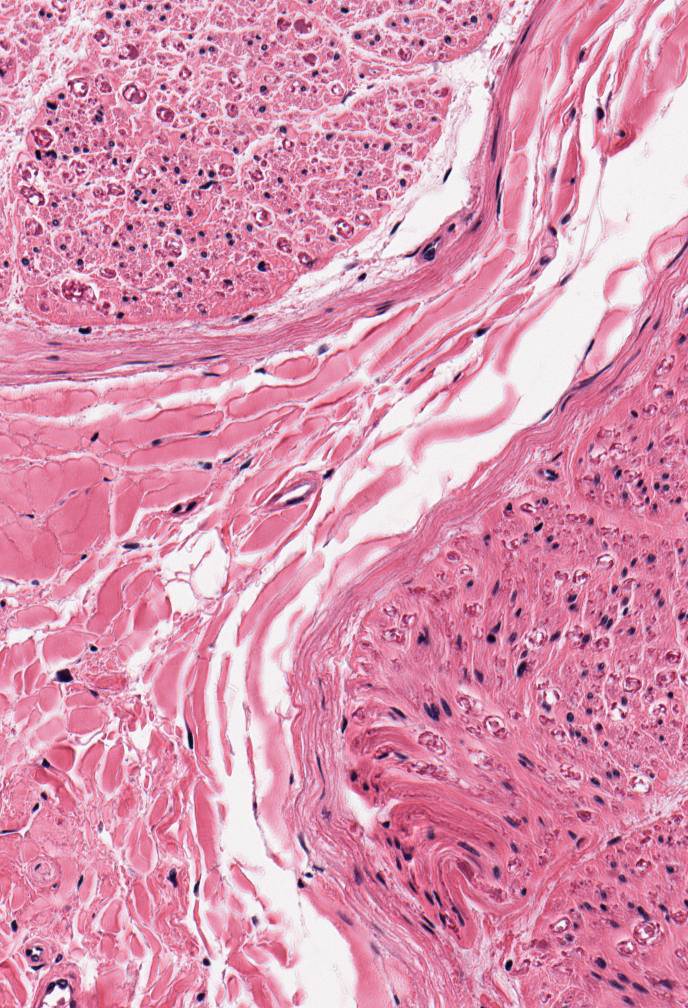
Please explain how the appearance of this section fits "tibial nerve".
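Item one, the upper-left bundle: small round profiles pack it, each a pale ring around a central pink dot, consistent with nerve fibres cut across.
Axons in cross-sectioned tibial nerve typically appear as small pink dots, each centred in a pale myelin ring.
Those profiles therefore fit the tibial nerve. Item two, the right bundle: a thin layer of flattened cells with elongated nuclei borders it, following its curved outline.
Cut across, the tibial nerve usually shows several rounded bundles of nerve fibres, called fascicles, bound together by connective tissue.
Item three: nuclei within both bundles are small, dark and scattered singly.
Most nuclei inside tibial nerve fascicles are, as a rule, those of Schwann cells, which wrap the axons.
Item four: no fat cells are present anywhere in the field.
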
